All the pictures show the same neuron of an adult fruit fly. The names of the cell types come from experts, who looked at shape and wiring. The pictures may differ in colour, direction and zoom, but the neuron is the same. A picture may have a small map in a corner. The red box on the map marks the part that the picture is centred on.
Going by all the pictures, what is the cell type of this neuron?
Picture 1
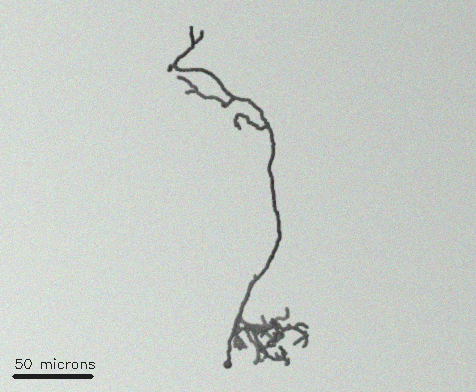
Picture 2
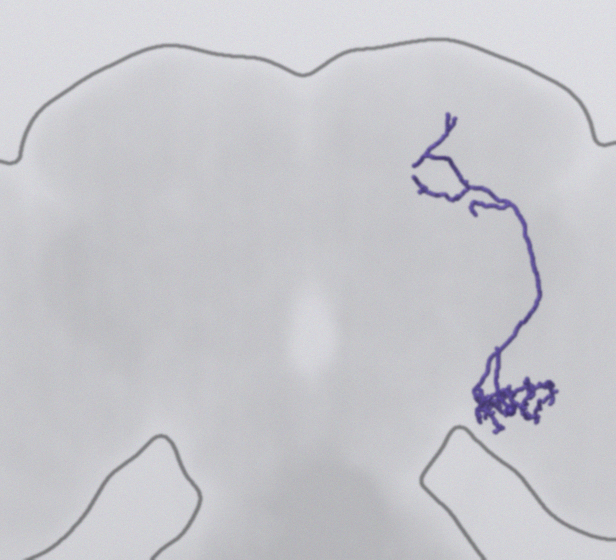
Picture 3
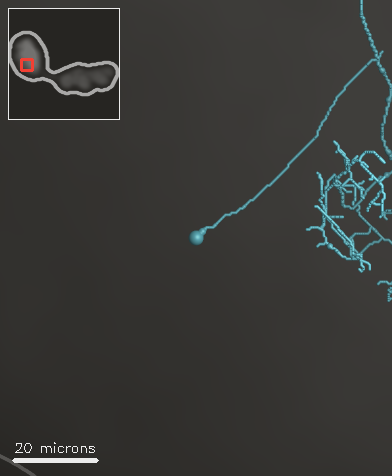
LoVP3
